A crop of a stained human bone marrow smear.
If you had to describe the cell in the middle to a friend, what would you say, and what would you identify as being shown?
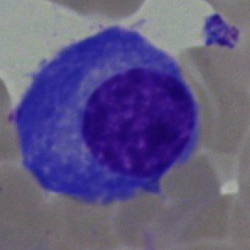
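Beginning at the edge, the outline is irregular, with slightly angular edges. Inside, the nucleus is set off-centre toward the right side. Cytoplasm is abundant and occupies more of the cell than the nucleus does. On the nucleus's left side lies a paler area of cytoplasm. With those points checked, this is a plasma cell.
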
